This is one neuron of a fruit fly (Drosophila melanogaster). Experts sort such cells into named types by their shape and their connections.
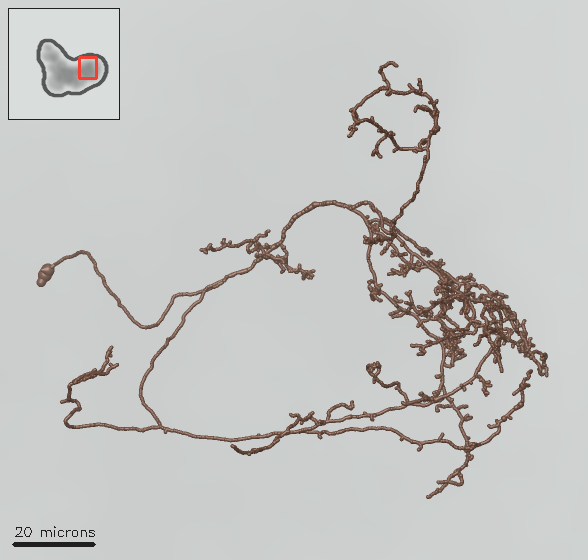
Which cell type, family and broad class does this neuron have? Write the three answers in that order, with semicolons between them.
AVLP519; hemilineage VLPl&p2_posterior; central-brain intrinsic neuron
